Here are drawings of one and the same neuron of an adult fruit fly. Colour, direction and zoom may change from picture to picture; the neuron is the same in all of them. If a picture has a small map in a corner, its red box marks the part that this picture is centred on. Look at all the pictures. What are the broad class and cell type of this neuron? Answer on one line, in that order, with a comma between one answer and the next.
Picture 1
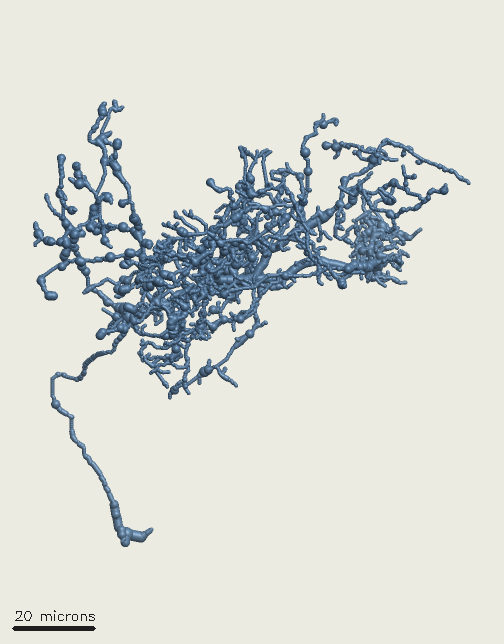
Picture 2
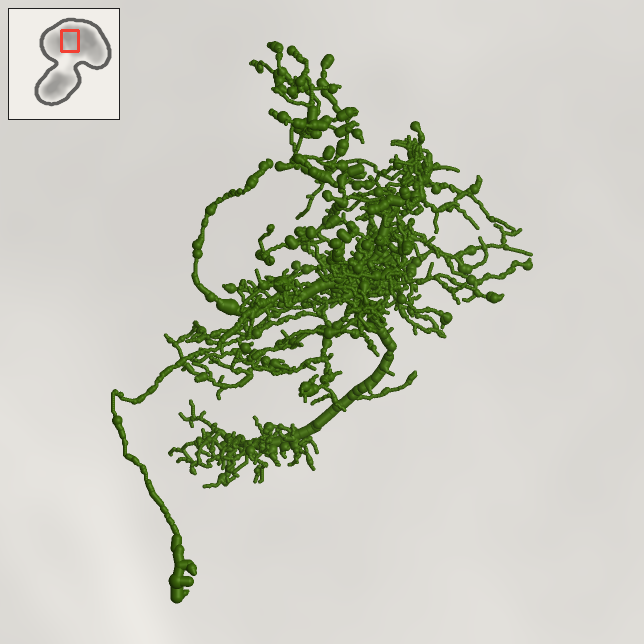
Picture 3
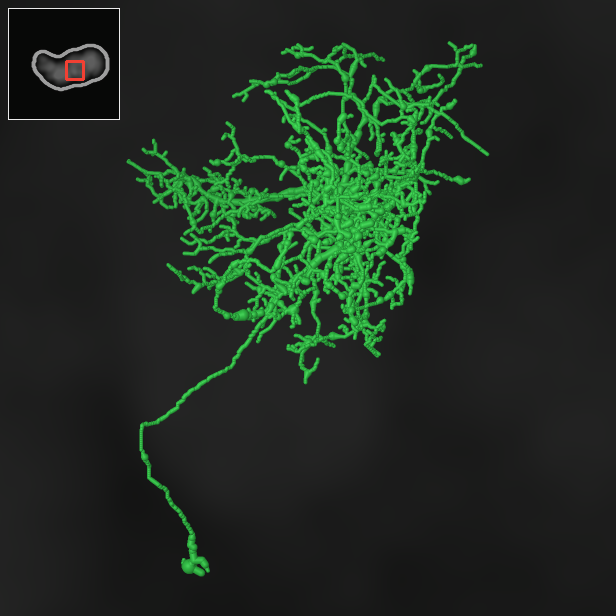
central-brain intrinsic neuron, AVLP370_a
